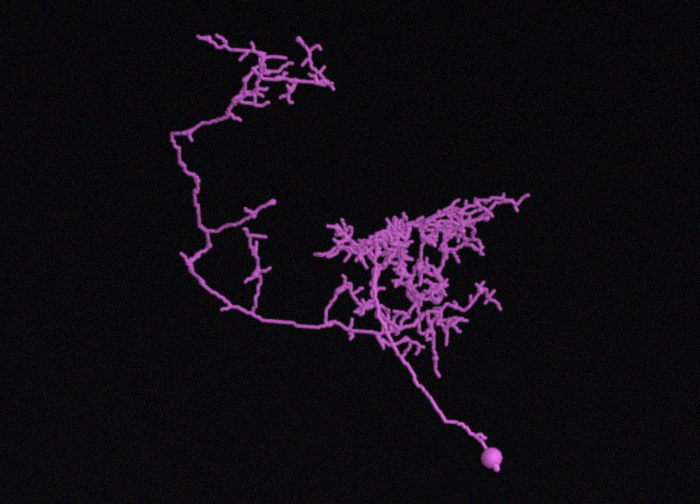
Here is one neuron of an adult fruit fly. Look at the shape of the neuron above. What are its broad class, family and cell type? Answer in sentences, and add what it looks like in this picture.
It is a nerve-cord intrinsic neuron. Its family is hemilineage 01A. It is of cell type IN01A061. As drawn here it is about as wide as it is tall.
